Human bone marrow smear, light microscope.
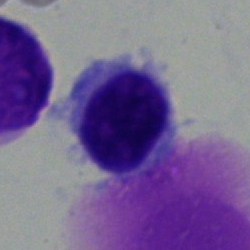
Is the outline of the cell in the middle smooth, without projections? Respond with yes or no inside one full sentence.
No, what this cell has is a rough outline, not a smooth one.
